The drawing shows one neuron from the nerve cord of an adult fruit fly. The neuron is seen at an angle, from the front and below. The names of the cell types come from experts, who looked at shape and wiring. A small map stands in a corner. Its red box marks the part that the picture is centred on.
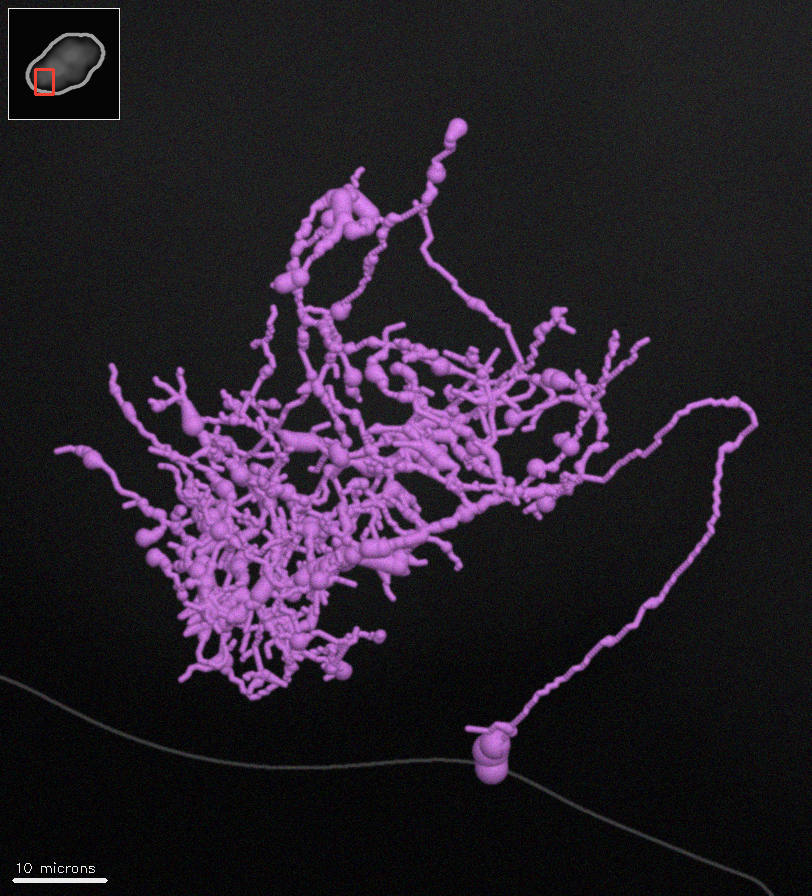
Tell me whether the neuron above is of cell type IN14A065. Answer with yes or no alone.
no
